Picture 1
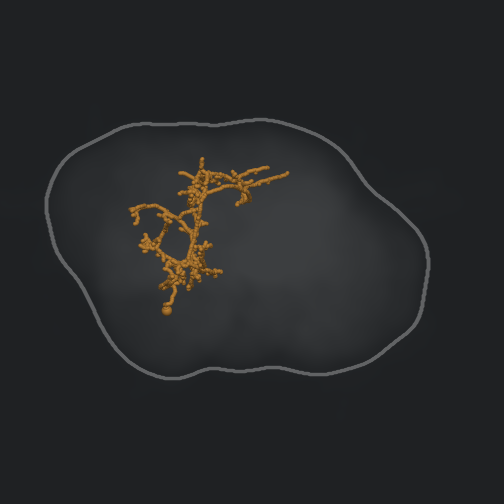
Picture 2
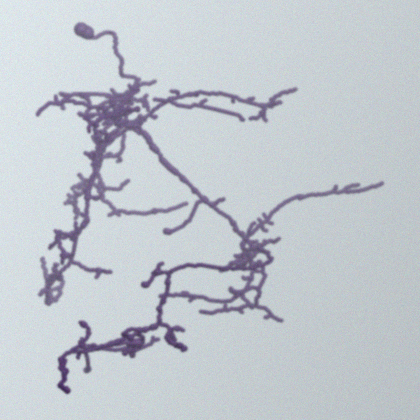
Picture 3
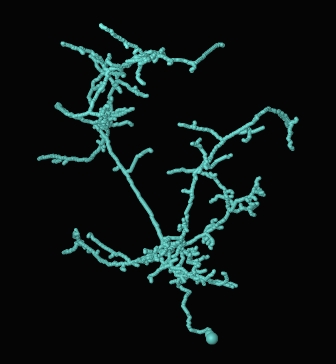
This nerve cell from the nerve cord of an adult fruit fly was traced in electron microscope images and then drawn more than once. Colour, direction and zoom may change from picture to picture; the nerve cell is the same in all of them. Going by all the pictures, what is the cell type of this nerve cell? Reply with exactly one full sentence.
This nerve cell is typed as IN06B080.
